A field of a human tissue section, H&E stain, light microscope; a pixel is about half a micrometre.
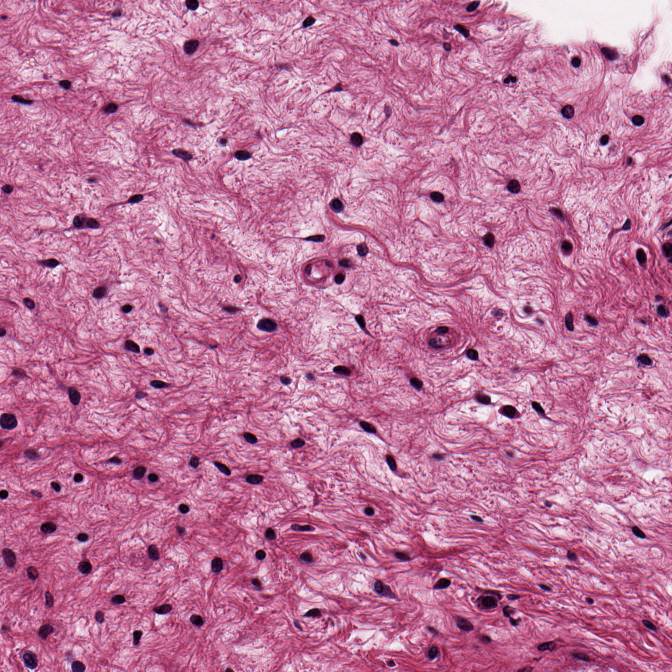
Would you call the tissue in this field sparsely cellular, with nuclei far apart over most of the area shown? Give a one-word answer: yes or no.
Yes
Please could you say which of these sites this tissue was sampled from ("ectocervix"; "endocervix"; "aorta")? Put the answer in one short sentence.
The site this tissue was sampled from is the endocervix.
